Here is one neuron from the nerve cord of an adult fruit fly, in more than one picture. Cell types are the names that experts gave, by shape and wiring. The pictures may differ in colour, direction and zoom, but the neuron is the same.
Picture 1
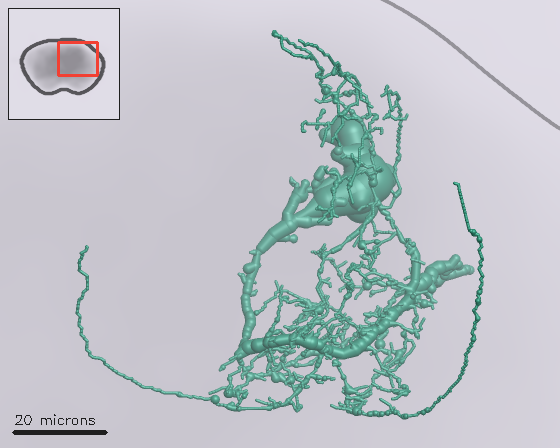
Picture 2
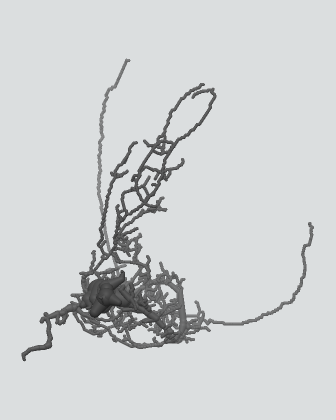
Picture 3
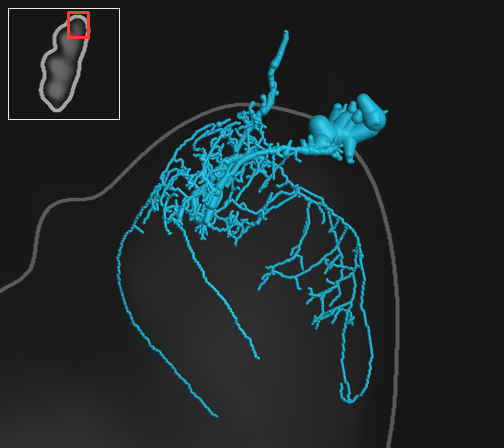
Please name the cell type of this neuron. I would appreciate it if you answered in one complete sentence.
The single neuron here is of type MNad49.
